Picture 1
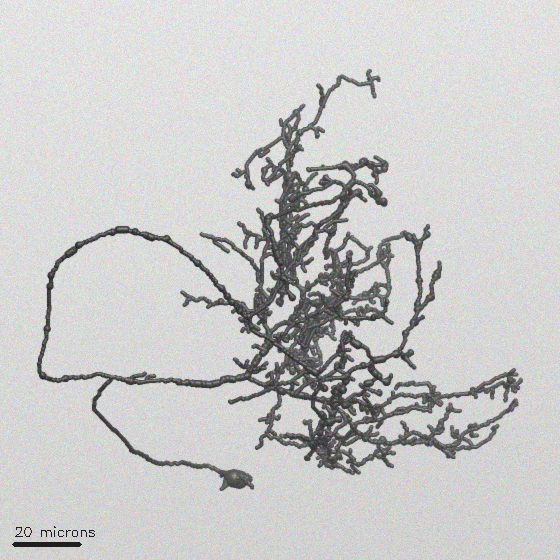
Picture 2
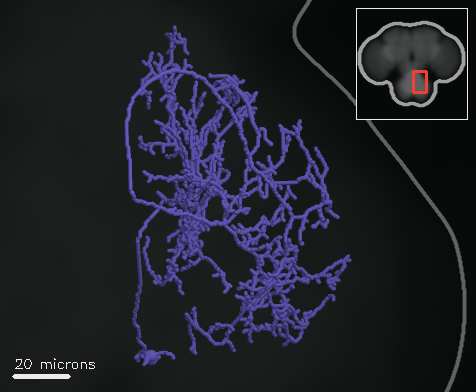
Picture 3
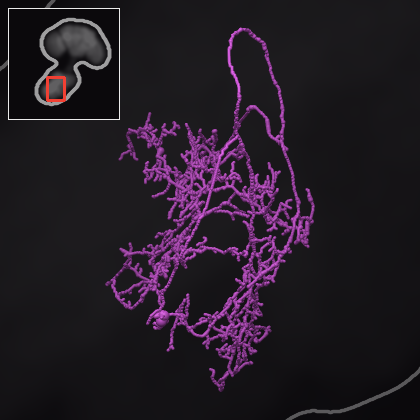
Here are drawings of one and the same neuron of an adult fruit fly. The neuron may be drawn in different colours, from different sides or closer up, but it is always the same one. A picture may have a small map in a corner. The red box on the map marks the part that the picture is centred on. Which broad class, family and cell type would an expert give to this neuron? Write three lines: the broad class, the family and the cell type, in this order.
nerve-cord intrinsic neuron
hemilineage 02A
IN02A014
